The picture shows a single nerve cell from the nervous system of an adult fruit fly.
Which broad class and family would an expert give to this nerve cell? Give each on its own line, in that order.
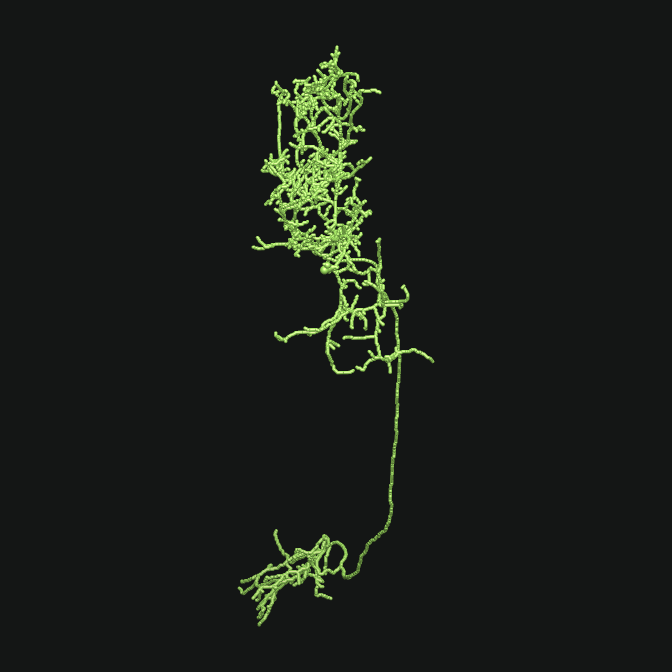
descending neuron
DNbe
